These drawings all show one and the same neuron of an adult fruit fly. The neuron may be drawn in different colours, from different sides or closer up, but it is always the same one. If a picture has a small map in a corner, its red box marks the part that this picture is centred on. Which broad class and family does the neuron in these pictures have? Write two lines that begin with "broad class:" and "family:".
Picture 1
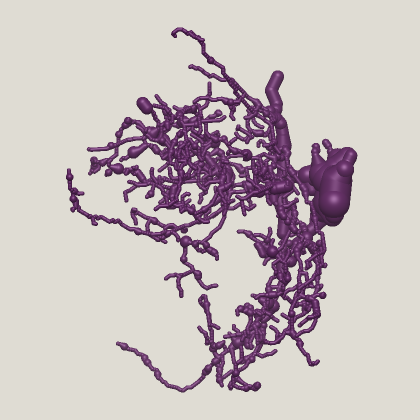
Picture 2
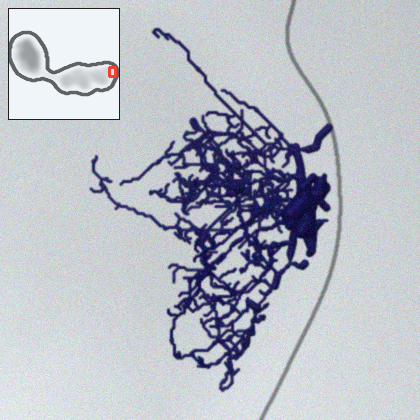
broad class: motor neuron of the nerve cord
family: MNad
